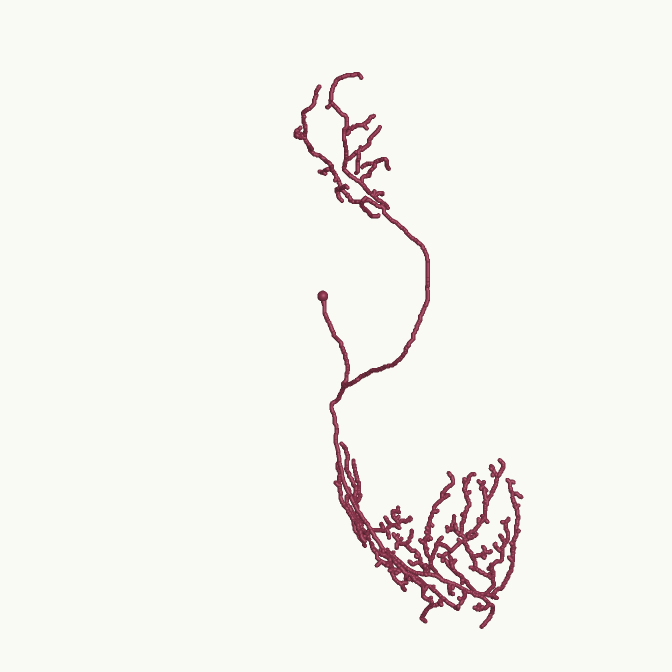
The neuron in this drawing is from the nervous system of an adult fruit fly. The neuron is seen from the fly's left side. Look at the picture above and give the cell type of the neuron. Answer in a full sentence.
The cell type is MeVP42.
